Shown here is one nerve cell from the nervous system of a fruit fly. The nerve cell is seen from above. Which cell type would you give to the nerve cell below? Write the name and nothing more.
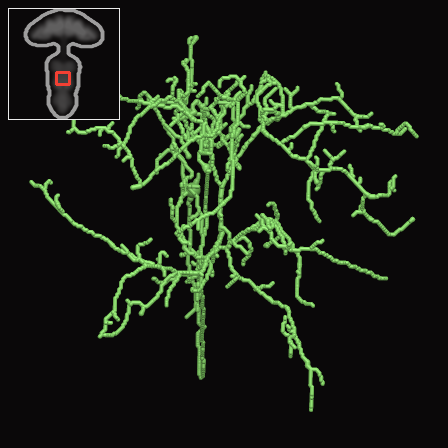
IN00A039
